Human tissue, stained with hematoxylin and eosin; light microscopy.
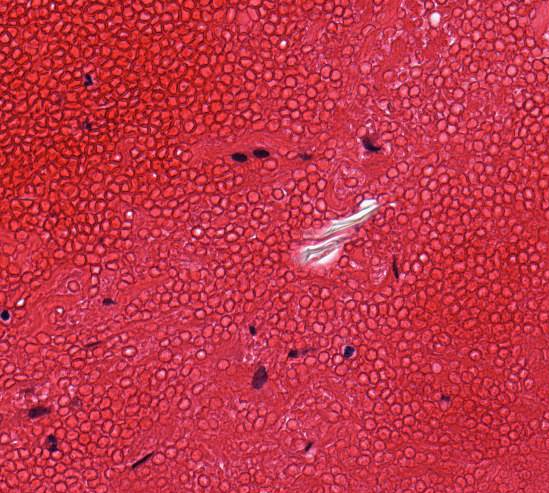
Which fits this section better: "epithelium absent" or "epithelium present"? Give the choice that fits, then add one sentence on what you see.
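Epithelium absent. No epithelium or glands are present anywhere in the field.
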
